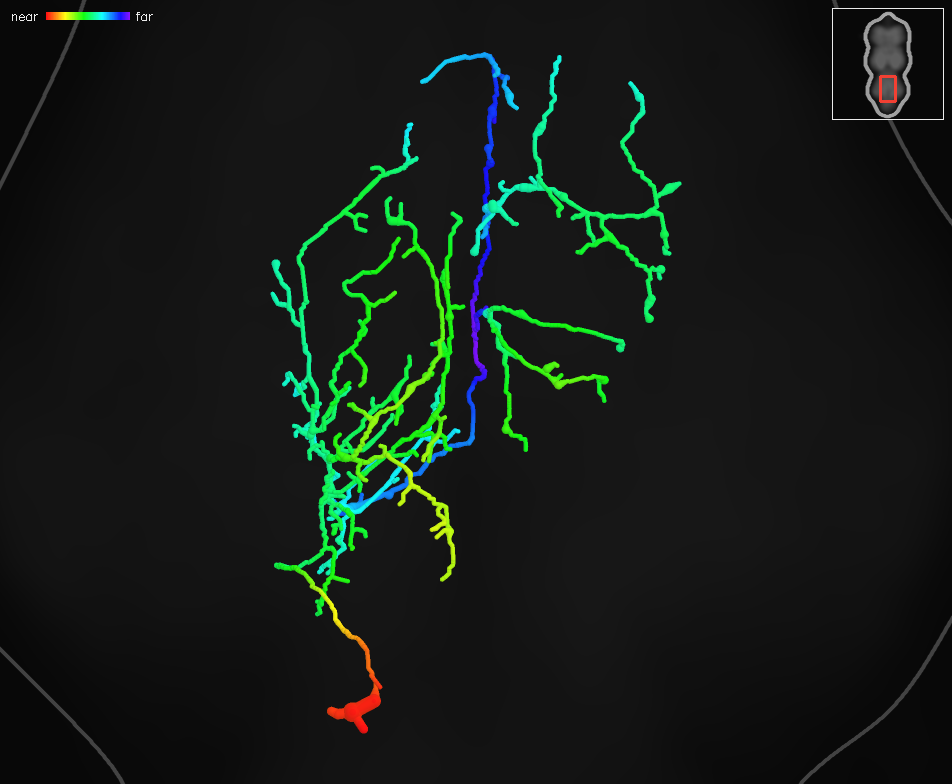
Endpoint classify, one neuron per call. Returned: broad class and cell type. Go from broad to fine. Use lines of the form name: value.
broad class: nerve-cord intrinsic neuron
cell type: INXXX412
